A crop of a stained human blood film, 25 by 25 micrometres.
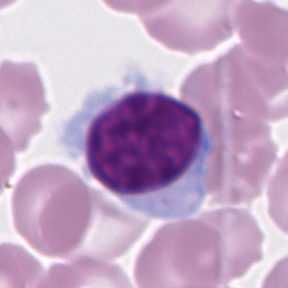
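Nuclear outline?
Roughly round, smooth, unindented; about 10 by 8 micrometres.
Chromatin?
Dark purple, coarsely clumped, with paler gaps between the clumps.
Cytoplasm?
Pale blue; the rim is widest below and left of the nucleus, thinnest at upper right.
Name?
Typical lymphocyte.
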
